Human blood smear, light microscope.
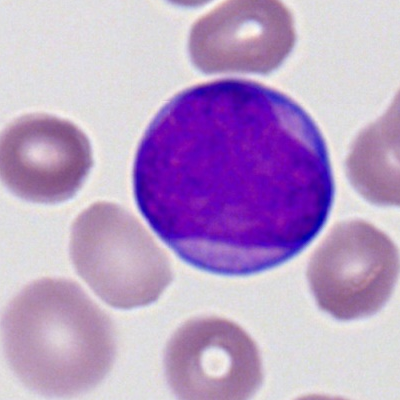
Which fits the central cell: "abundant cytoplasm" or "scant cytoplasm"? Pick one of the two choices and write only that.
Scant cytoplasm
